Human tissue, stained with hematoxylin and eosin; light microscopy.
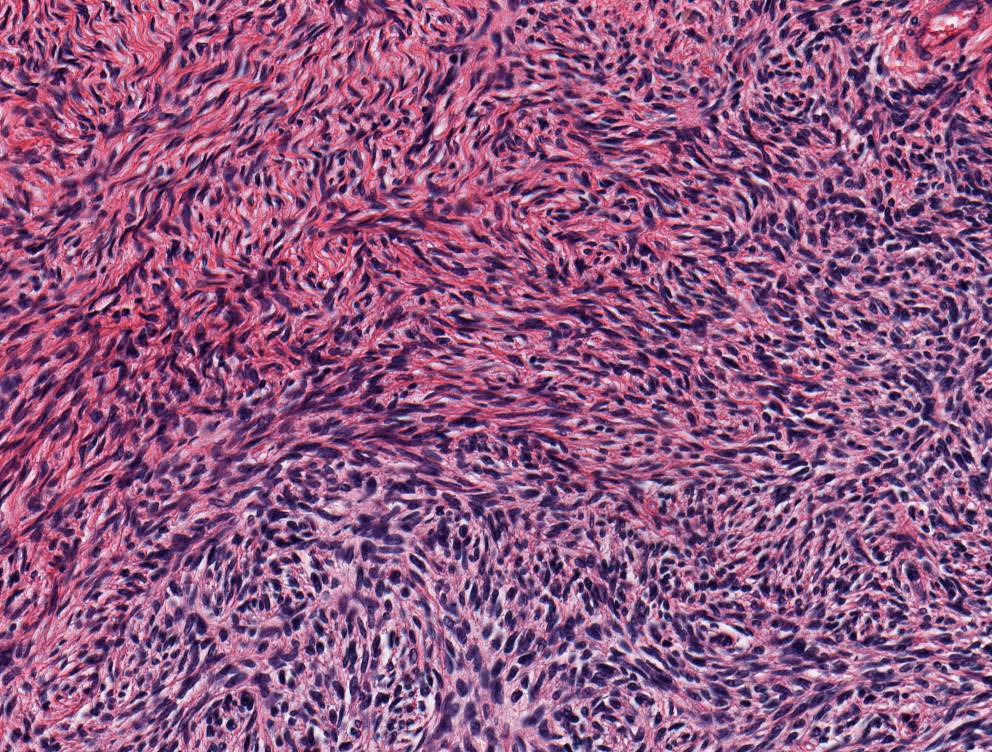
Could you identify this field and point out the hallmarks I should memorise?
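The field mainly shows ovarian cortex. Spindle-shaped cells form a dense sheet of interlacing, swirling bundles, with elongated to ovoid, darkly stained nuclei, scant pale pink cytoplasm and indistinct cell borders.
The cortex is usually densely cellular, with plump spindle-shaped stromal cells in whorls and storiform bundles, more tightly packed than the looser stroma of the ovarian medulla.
The upper left is pinker and more collagenous, the lower and right parts bluer and more cellular.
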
